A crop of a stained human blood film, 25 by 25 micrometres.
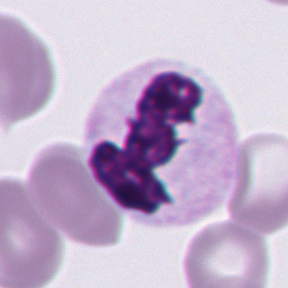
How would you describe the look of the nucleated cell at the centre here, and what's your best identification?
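The nucleus runs diagonally across the cell, from the upper right to the lower left. Its chromatin is dark purple and coarsely clumped. Cytoplasm is abundant and pale pinkish-lilac, containing fine, faint lilac granules. This is a segmented neutrophil.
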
